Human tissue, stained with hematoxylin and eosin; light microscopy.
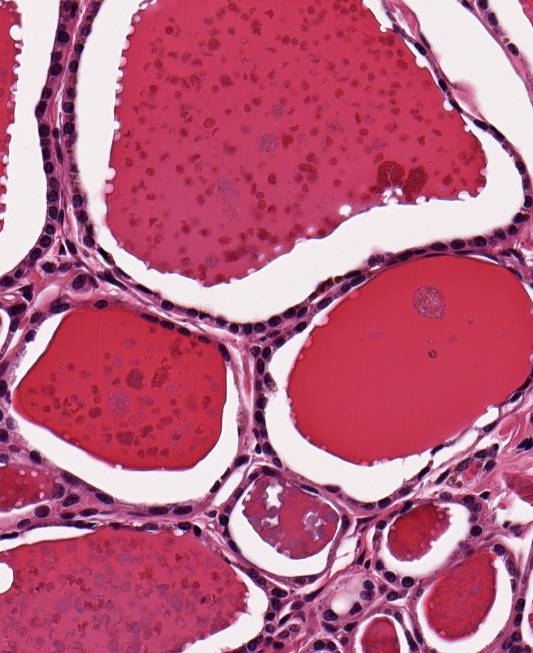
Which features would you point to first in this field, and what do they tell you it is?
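I'd settle on thyroid follicle. The follicles are rounded and closely packed, thin partitions between them, lumens full of deep pink eosinophilic colloid.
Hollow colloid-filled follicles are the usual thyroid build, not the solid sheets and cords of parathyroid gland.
Each is lined by one layer of flattened to low cuboidal epithelial cells with small, dark, uniformly round to oval nuclei.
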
